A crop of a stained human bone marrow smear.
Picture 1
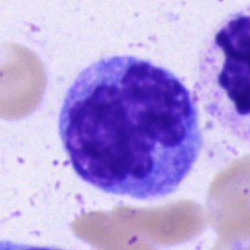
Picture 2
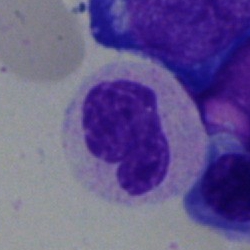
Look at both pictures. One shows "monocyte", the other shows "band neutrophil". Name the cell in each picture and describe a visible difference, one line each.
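In picture 1 we see a monocyte: The nucleus fills most of the cell.
In picture 2 we see a band neutrophil: The cytoplasm is abundant and pale lilac-grey.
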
